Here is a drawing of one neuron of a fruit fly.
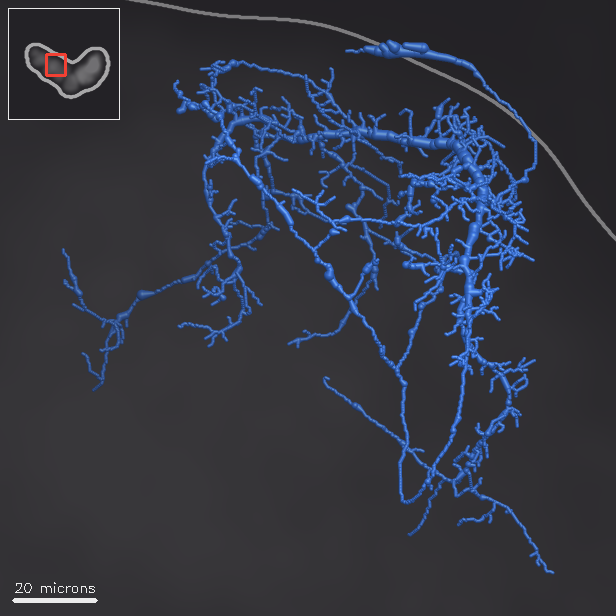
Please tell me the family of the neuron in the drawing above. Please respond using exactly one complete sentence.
One member of family hemilineage 17A is this neuron.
